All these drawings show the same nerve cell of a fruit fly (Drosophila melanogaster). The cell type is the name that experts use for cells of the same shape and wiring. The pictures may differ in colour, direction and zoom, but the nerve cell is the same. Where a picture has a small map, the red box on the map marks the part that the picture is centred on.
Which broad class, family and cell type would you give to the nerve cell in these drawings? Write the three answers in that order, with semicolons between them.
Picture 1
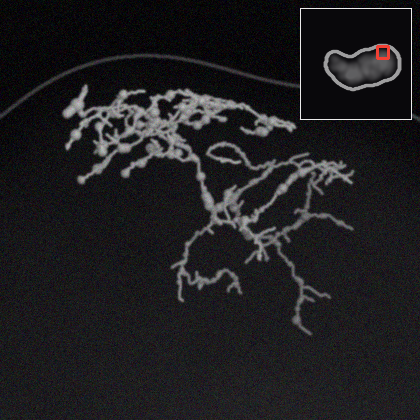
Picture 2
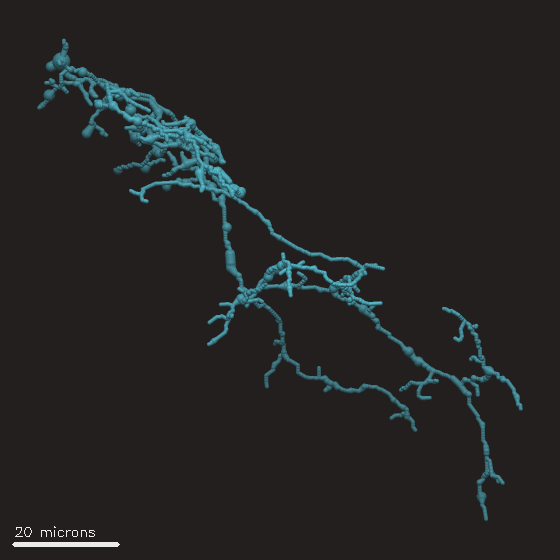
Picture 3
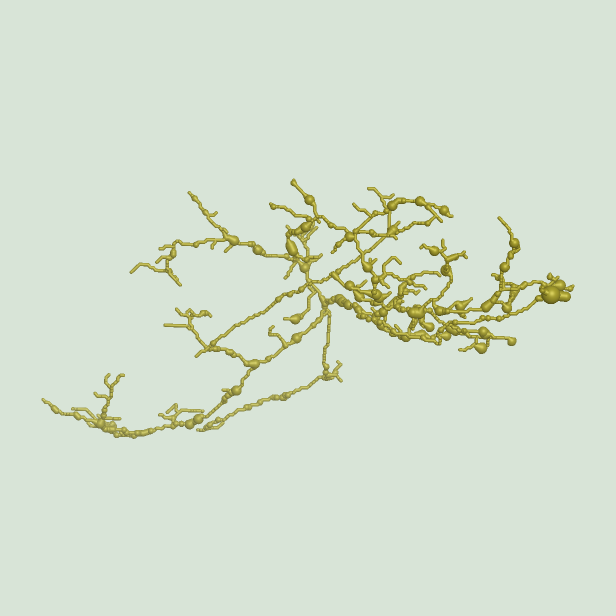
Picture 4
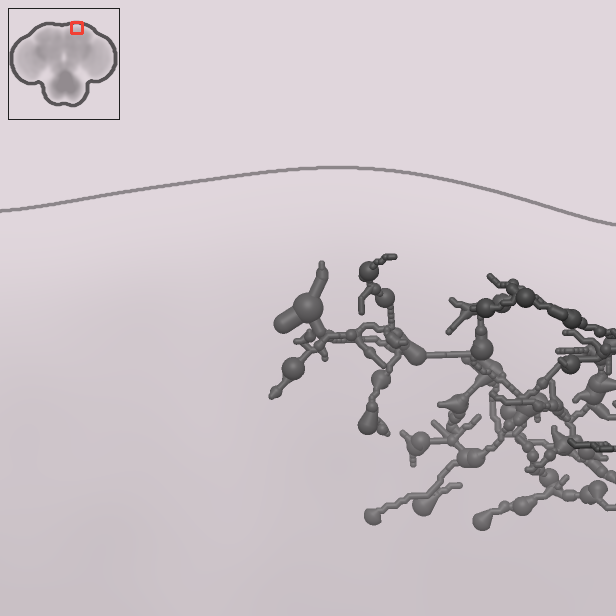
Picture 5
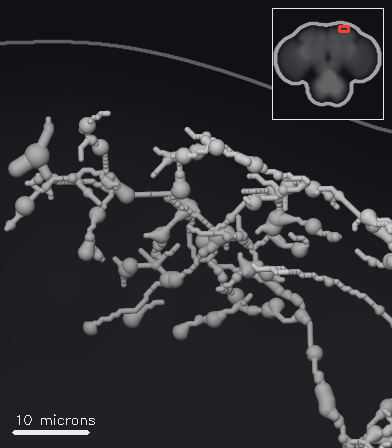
central-brain intrinsic neuron; hemilineage LHd2; CB2600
